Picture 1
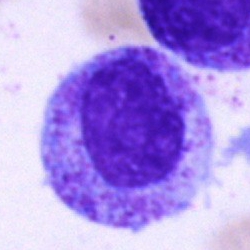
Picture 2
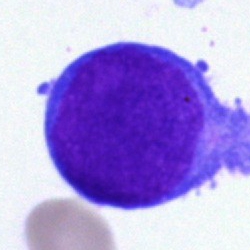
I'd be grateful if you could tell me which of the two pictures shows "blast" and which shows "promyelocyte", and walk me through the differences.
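Picture 1 is the promyelocyte, and picture 2 is the blast. Granules set them apart: many reddish-purple granules are scattered throughout the promyelocyte's cytoplasm, while none can be seen in the blast's.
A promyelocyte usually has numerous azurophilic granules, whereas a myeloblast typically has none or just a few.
The promyelocyte's cytoplasm forms a moderate, pale bluish rim that is widest at the lower left; the blast has only a thin rim, and it is deep blue.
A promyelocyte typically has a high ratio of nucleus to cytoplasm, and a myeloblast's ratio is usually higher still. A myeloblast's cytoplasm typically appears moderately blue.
The promyelocyte's nucleus sits off-centre, toward the upper right.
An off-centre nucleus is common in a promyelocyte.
The blast has a round outline and fine, even chromatin without coarse clumps, and small rounded blue blebs stand out from its surface at the left and upper right. No vacuoles are seen in the promyelocyte, and another dark-staining cell is partly cut off at the upper right corner of its picture.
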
